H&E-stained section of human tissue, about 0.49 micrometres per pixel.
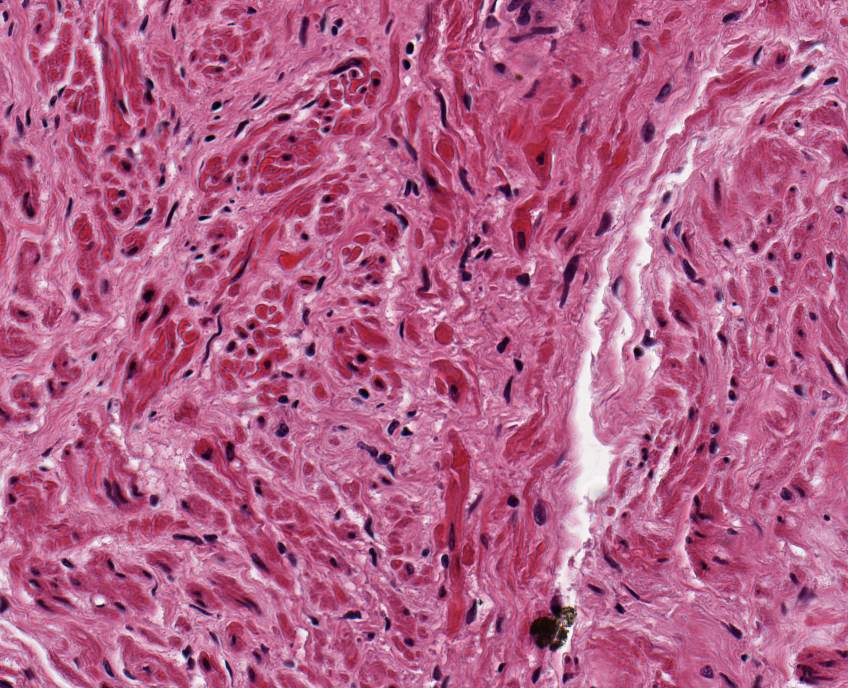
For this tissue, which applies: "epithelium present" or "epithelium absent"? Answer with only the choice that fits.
Epithelium absent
